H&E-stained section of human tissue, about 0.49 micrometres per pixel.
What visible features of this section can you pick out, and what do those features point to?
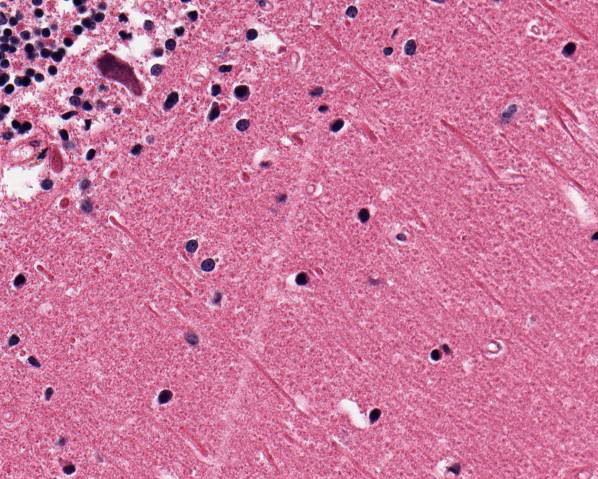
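Crowded small dark nuclei are confined to the upper-left corner; elsewhere the pink tissue holds sparse nuclei. These packed nuclei are small, round and dark, with scant visible cytoplasm. The rest is a finely granular, fibrillary pink matrix without glands or epithelium. This is cerebellum.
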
